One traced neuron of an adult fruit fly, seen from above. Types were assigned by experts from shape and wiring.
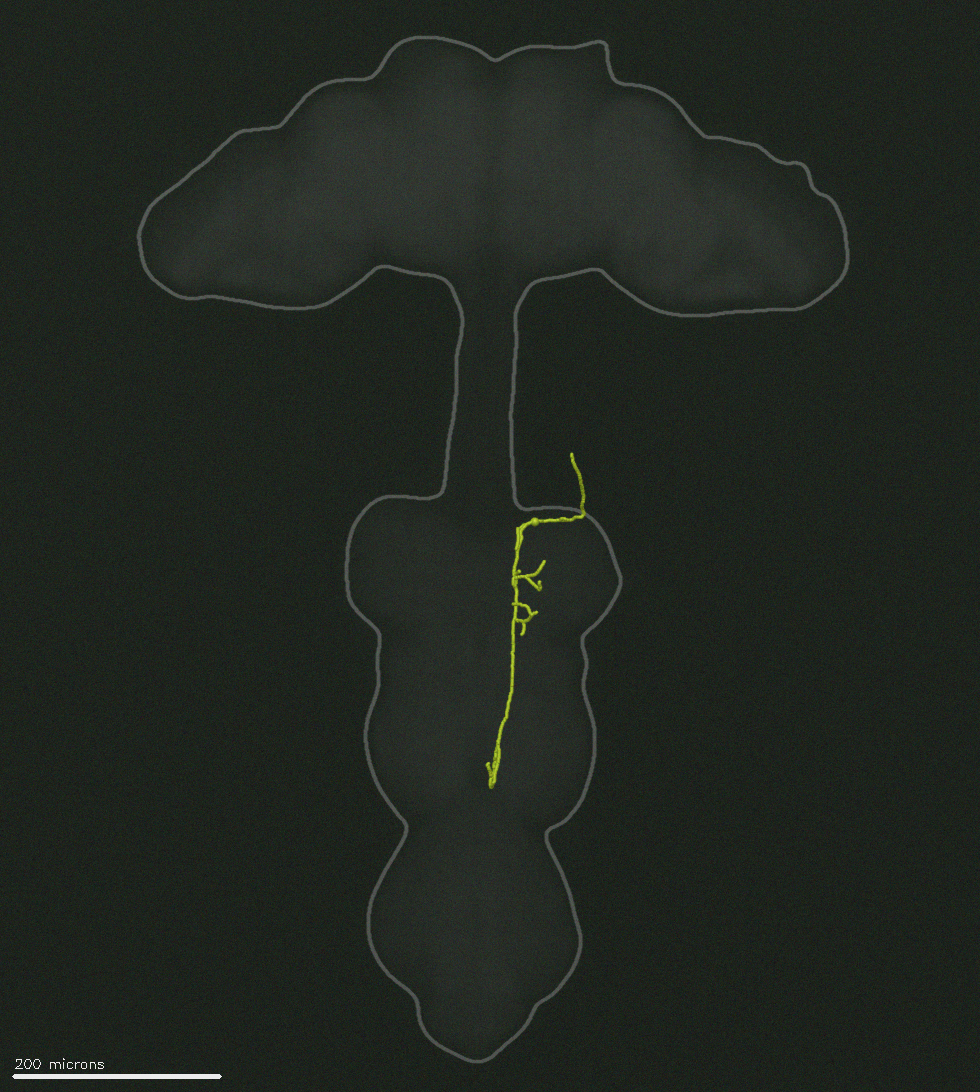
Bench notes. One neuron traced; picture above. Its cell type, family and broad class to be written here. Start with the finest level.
SNpp19; class mechanosensory proprioceptive; sensory neuron entering the nerve cord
